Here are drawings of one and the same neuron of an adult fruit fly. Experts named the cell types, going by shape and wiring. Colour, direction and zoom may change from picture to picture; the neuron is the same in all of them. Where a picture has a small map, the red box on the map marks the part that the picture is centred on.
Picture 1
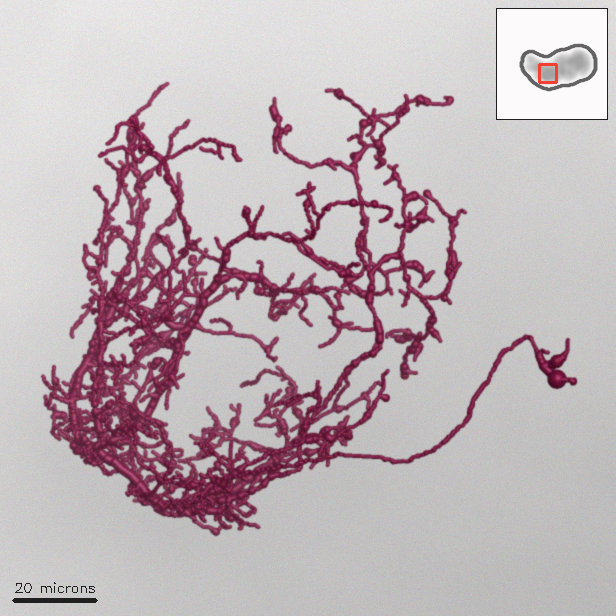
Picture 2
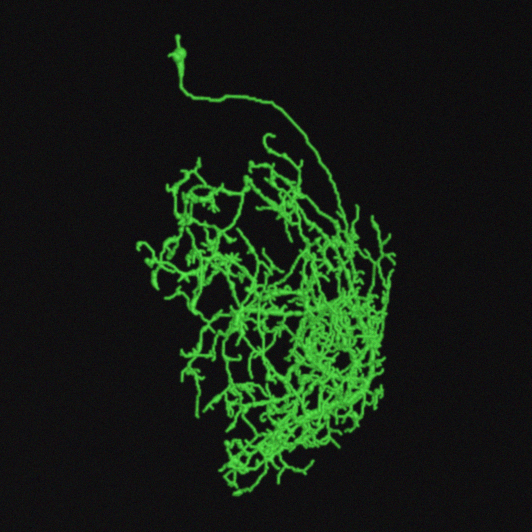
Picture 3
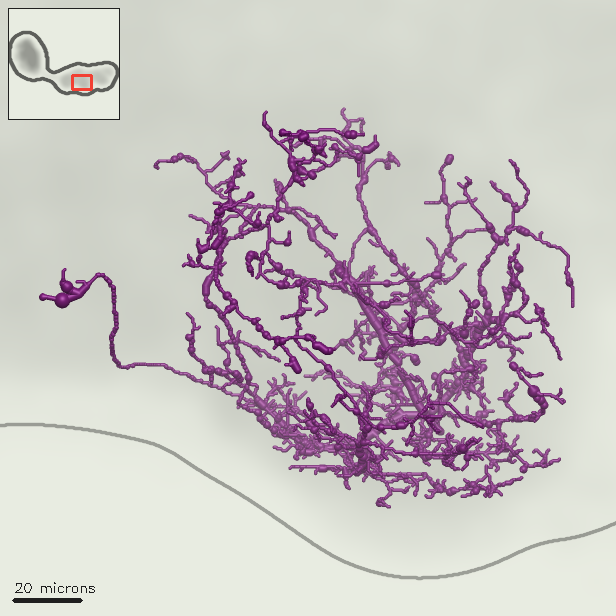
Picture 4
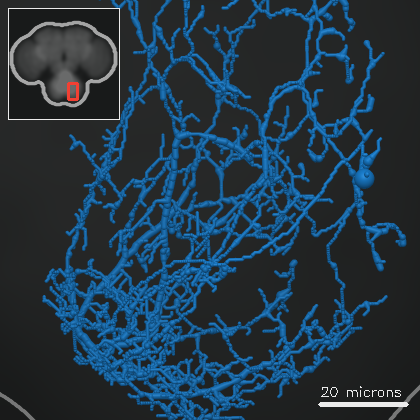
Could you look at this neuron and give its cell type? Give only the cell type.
IN17A019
